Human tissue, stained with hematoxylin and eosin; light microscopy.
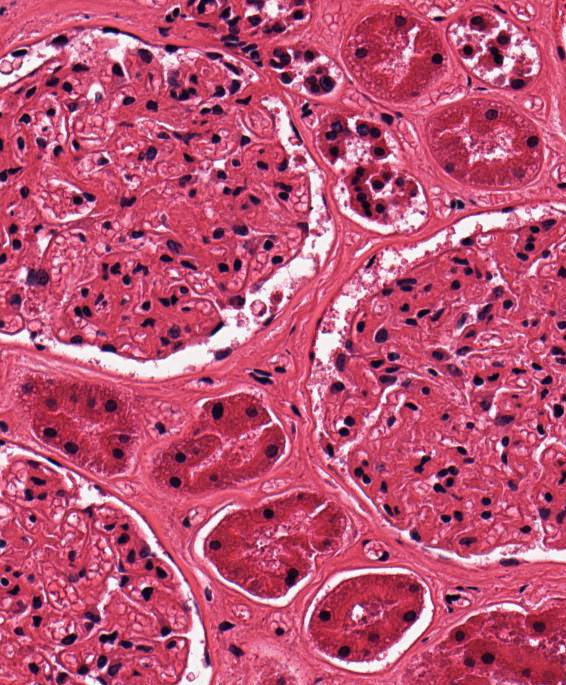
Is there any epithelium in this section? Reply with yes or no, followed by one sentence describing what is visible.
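Yes. The cells lining most small tubules have abundant deeply eosinophilic granular cytoplasm.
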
